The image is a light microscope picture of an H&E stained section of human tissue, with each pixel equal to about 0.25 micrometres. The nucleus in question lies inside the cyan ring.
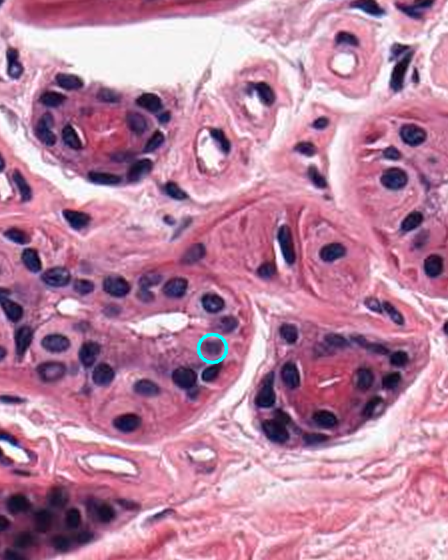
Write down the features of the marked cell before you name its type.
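Its nucleus is paler and less sharply outlined than the dark, crisp nuclei lying just below it. The surrounding cytoplasm is pinkish-purple and finely grainy, with no clear border separating it from the neighbouring cells. It lies among crowded cells of a gland tubule, below and to the right of a small white lumen, with a pale band of fibres to its right separating this tubule from the next one. This is a sweat gland cell.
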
